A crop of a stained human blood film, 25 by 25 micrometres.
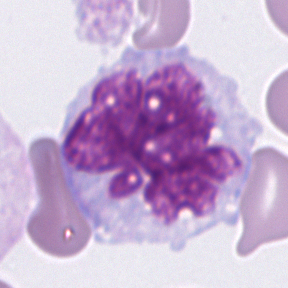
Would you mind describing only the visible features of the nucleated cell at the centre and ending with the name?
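First, the nucleus: it is deeply folded into several overlapping lobes, like a cloverleaf. Second, the chromatin stains dark purple and has a streaky, uneven texture. Third, the cytoplasm is pale blue-grey and forms a moderate rim around the nucleus. This is a monocyte.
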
